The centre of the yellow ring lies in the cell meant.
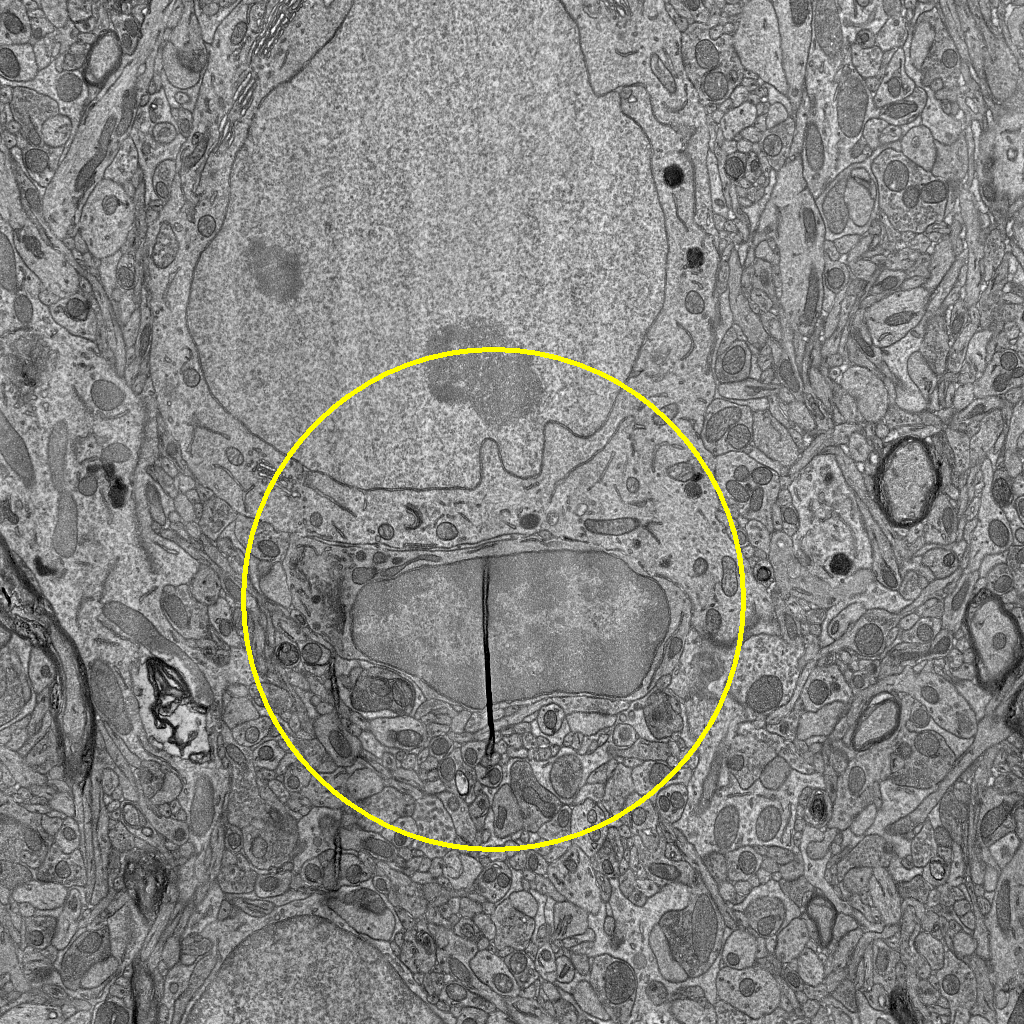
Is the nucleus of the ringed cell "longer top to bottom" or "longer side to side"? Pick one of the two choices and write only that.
Longer side to side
